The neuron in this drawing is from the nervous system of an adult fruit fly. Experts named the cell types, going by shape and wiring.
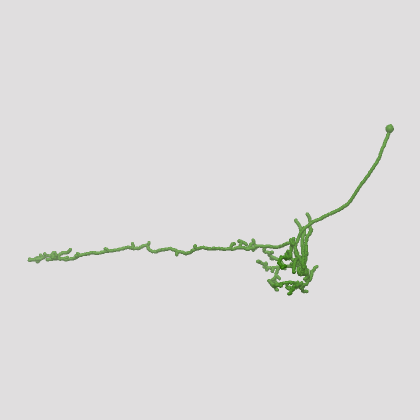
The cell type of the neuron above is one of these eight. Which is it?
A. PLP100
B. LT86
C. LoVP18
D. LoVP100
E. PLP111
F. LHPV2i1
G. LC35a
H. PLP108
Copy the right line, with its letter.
E. PLP111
